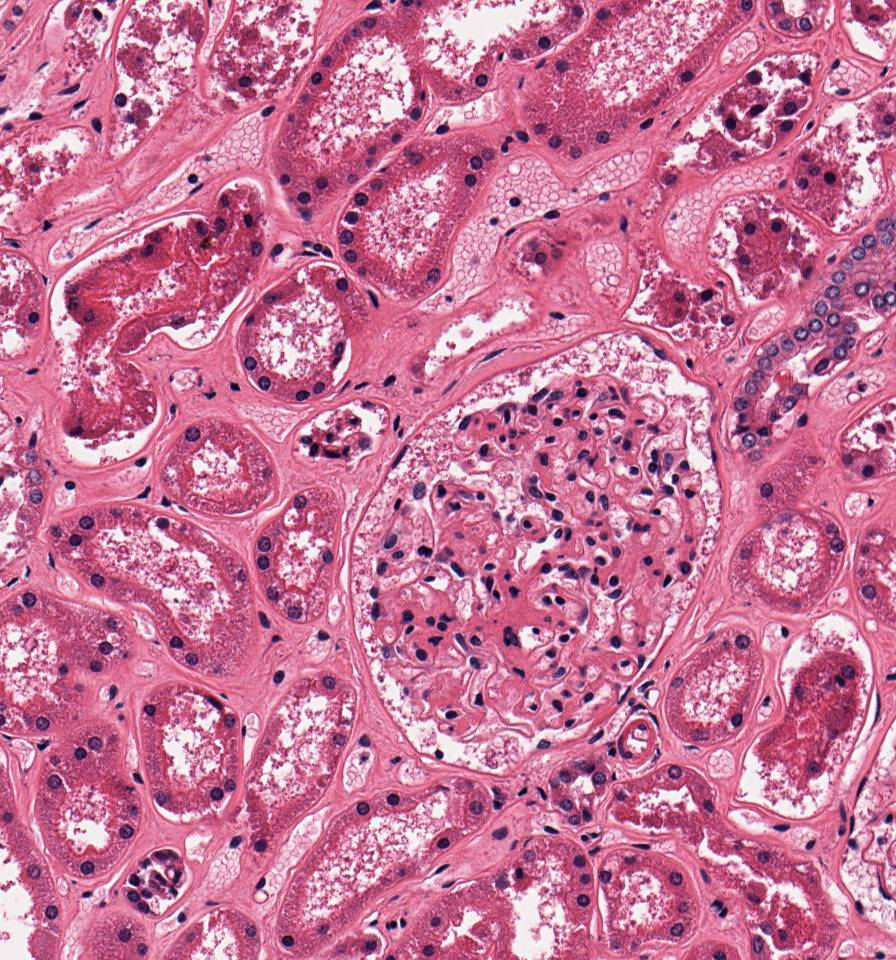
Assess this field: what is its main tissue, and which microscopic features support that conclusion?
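This is cortical labyrinth of the kidney. A single glomerulus lies just right of centre, tubules all round it.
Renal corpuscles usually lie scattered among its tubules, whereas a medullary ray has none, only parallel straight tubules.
Many lumina are filled with loose granular pink debris. At the upper right edge one tubule, unlike its neighbours, has crowded dark round nuclei with little cytoplasm.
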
